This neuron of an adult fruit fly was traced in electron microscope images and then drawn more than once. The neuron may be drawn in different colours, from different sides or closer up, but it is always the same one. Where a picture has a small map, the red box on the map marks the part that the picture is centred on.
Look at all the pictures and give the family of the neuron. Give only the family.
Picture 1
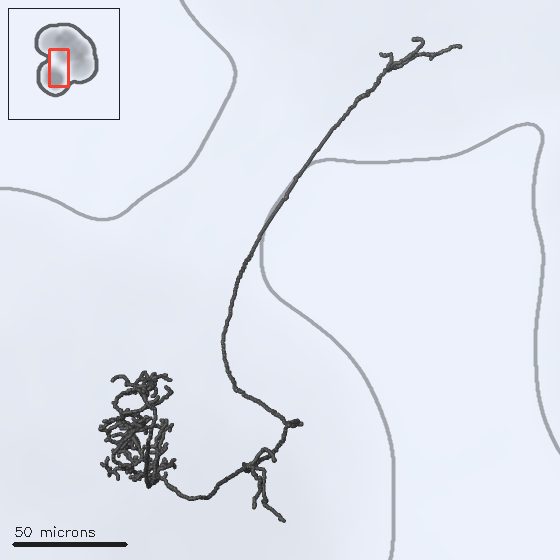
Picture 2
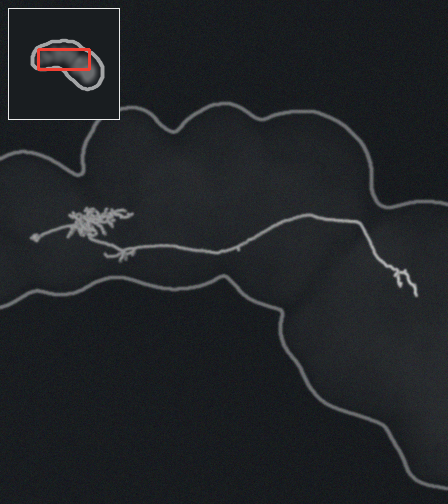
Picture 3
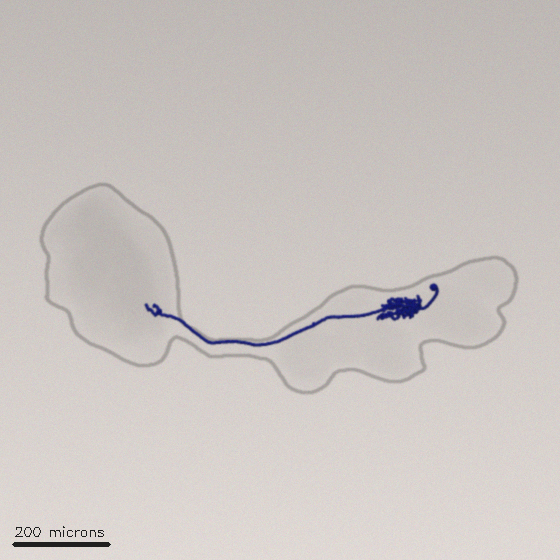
hemilineage 19B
